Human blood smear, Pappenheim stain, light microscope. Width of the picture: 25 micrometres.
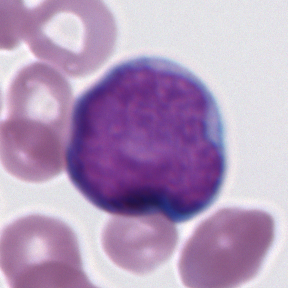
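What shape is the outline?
Roughly round, I'd say, with a small notch at the bottom edge.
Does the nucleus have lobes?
No, it looks like a single rounded mass.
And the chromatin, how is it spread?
Fine and evenly dispersed.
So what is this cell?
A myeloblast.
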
